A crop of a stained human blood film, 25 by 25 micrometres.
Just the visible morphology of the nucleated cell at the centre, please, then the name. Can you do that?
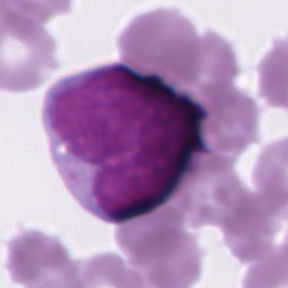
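Most of the cell is taken up by the nucleus, and a curved groove runs across its lower part. Around it lies a narrow rim of pale blue-grey cytoplasm, widest at the lower left and free of granules. This cell is a myeloblast.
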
